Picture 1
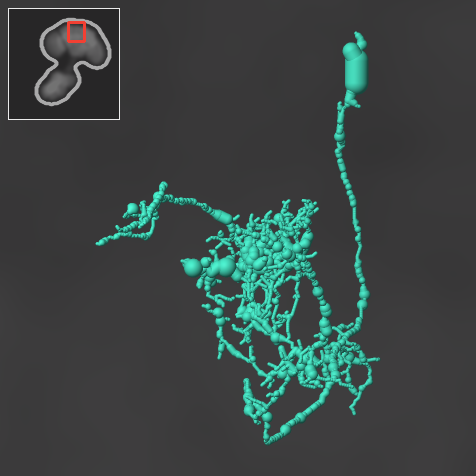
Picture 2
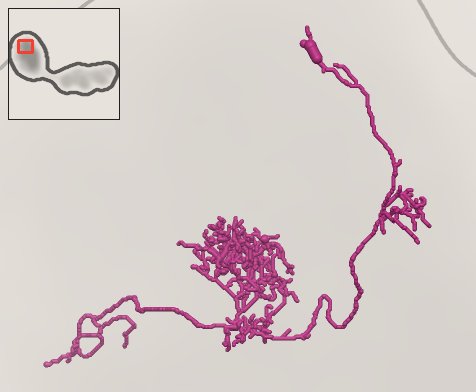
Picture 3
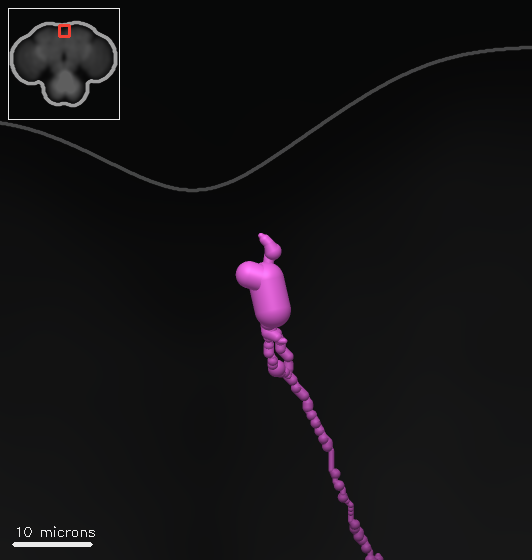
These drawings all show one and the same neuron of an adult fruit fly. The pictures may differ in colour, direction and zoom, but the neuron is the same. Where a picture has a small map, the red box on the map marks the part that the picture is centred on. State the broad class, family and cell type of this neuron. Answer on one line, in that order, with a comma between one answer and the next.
central-brain intrinsic neuron, class CX, PFGs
